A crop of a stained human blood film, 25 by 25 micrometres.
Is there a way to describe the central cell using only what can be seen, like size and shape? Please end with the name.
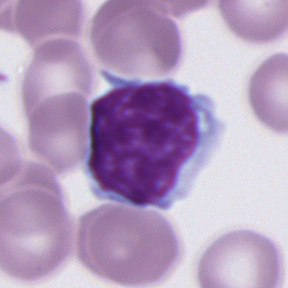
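First, the nucleus: a single rounded mass without lobes, about 10 micrometres across, filling most of the cell. Second, its chromatin is dark purple and coarsely clumped. Third, the cytoplasm is only a narrow rim, with a small pointed tag jutting out at the upper left. The cell is a typical lymphocyte.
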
